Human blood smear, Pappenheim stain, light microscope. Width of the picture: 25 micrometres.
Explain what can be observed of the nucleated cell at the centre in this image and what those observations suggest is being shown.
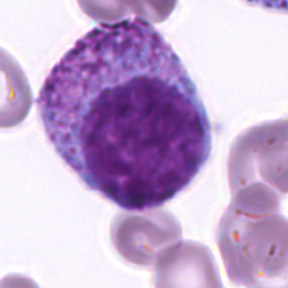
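The first thing I notice is a roughly round outline. The nucleus sits off-centre, pushed toward the lower right, and the cytoplasm spreads as a broad crescent on its upper-left side. That cytoplasm is filled with numerous fine purple granules. The cell is a promyelocyte.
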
